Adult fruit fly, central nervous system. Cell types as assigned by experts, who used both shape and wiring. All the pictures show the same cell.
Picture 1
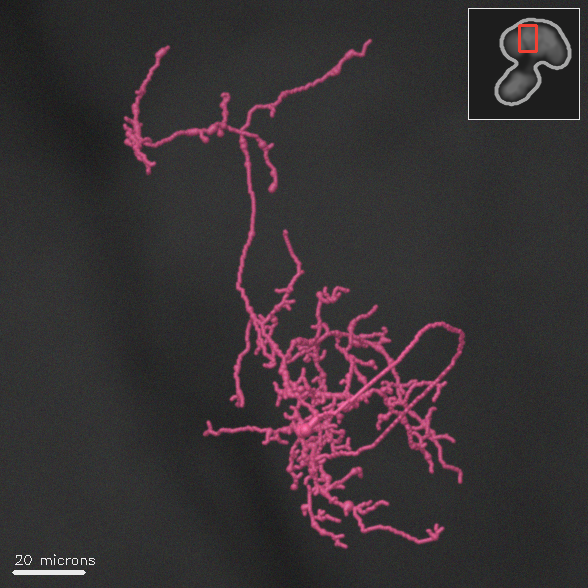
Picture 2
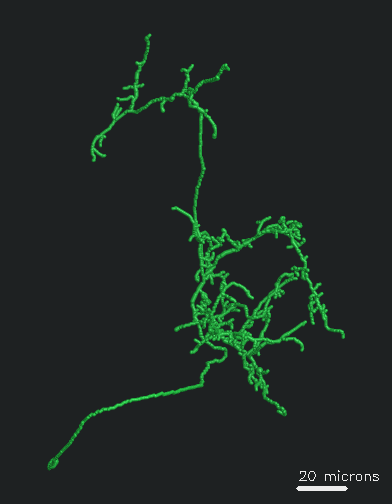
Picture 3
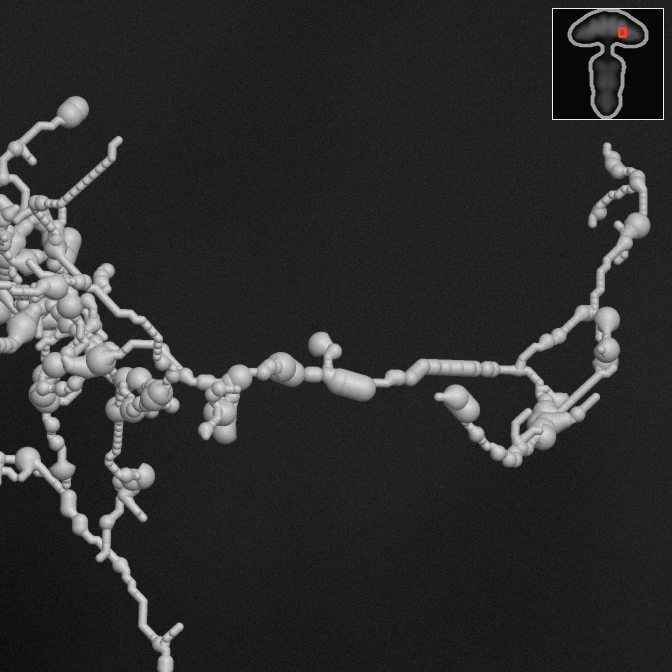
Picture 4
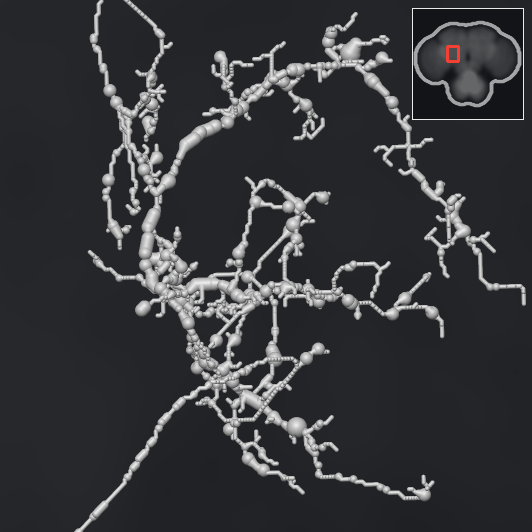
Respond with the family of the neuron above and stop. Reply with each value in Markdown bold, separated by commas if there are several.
**hemilineage WEDa2**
